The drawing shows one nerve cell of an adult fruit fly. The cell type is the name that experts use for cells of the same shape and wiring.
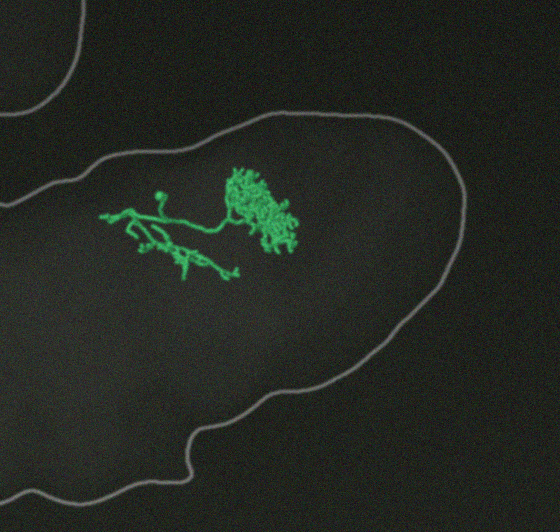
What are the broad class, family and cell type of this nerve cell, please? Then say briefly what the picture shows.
Its broad class is visual projection neuron. The family is hemilineage VPNp&v1_ventral. Its cell type is LC39b. In this view it is wider than it is tall.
